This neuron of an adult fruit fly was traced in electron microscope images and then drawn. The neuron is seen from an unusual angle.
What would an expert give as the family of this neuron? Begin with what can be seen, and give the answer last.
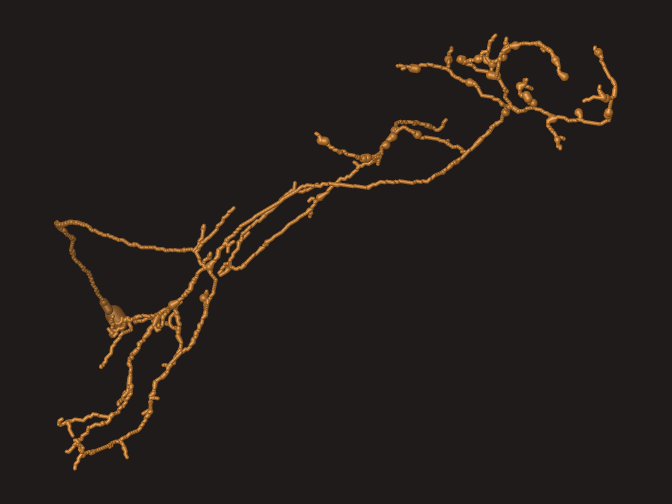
Its cell body lies on the left of the picture. The picture shows dozens of branch ends. It is a central-brain intrinsic neuron. The family is hemilineage SLPad1_posterior.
